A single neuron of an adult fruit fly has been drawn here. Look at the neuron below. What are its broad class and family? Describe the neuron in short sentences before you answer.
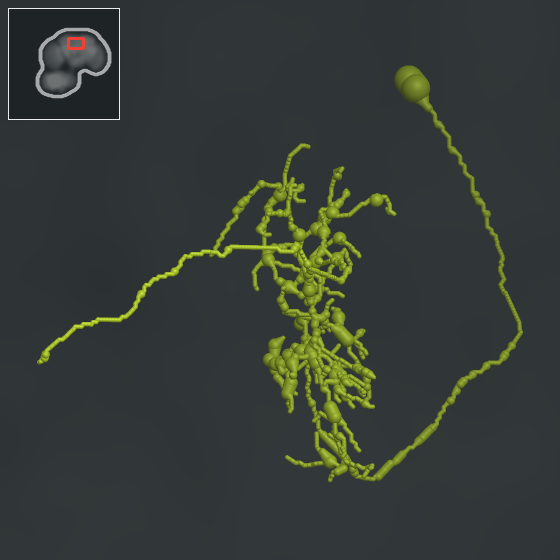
Dozens of branch ends can be seen. In this view it is about as wide as it is tall. This is a central-brain intrinsic neuron. Its family is called class CX.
